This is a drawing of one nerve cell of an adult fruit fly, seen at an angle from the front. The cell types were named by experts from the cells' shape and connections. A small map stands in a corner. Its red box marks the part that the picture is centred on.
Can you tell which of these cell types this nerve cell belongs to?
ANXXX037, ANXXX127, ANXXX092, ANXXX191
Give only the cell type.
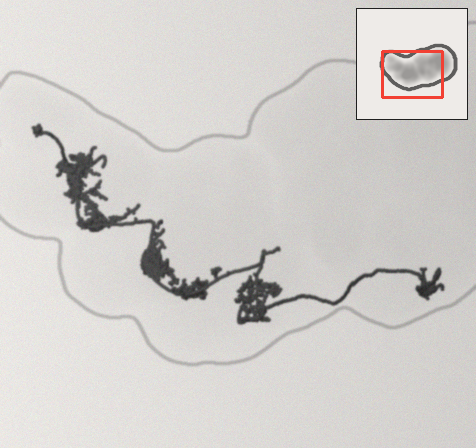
ANXXX092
